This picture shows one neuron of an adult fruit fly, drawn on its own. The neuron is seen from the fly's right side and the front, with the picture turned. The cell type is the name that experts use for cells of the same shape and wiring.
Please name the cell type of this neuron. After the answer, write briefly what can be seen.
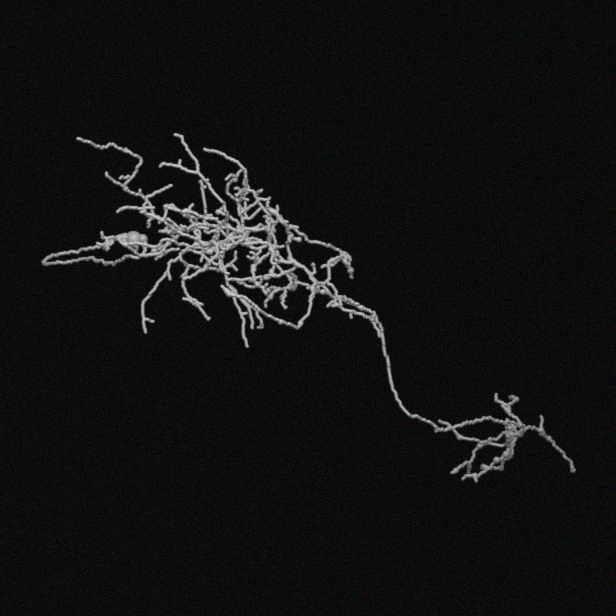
Its cell type is SLP405. It is a central-brain intrinsic neuron. The picture shows dozens of branch ends. As drawn here it is wider than it is tall.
